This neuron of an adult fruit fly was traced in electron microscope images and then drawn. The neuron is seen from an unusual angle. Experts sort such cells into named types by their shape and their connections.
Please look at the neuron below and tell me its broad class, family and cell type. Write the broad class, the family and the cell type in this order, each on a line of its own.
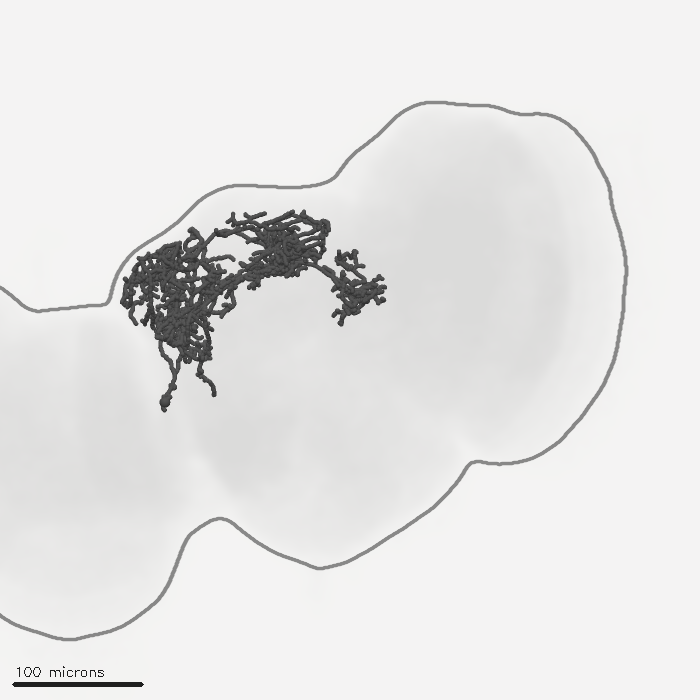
central-brain intrinsic neuron
LHCENT
LHCENT8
